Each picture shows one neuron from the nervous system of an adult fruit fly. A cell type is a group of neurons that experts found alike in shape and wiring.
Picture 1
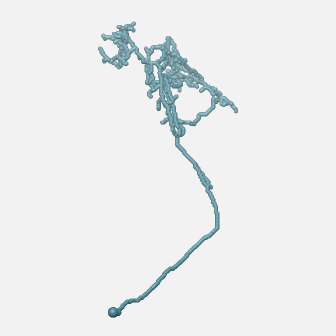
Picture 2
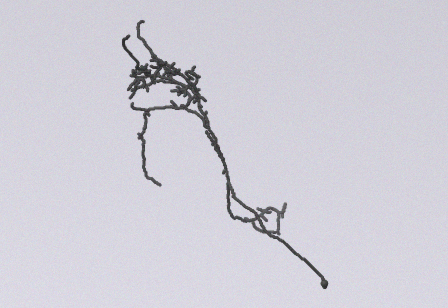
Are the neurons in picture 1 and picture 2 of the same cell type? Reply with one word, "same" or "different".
different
